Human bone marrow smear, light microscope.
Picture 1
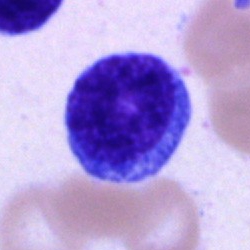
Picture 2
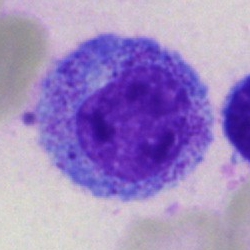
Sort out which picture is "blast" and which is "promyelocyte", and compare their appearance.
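In this pair, the blast occupies picture 1 and the promyelocyte picture 2. Granules set them apart: none are visible in the blast's cytoplasm, while purple granules are scattered throughout the promyelocyte's.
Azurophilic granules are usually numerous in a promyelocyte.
Both nuclei sit off-centre. The blast's lies toward the upper left, leaving the widest band of cytoplasm at the lower right, and the promyelocyte's lies toward the right, with its cytoplasm widest on the left. The blast's cytoplasm is a deep blue rim, and the promyelocyte's stains blue. The blast's outline is round and smooth, without surface projections, whereas the promyelocyte's is roughly round with a slightly uneven edge. Pale red cells lie close below and to the right of the blast, and in picture 2 part of another dark-staining nucleated cell is cut off at the right edge.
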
